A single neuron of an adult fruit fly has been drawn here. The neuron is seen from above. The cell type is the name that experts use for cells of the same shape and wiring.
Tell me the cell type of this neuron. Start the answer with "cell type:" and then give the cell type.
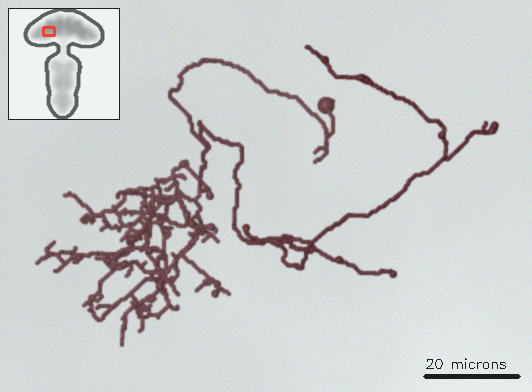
cell type: LoVP5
